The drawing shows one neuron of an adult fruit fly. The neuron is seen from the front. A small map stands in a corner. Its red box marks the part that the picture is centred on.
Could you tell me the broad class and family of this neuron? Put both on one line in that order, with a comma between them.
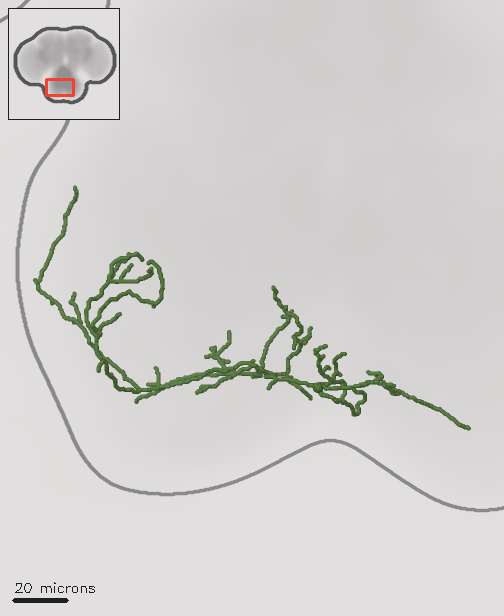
nerve-cord intrinsic neuron, hemilineage 14A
